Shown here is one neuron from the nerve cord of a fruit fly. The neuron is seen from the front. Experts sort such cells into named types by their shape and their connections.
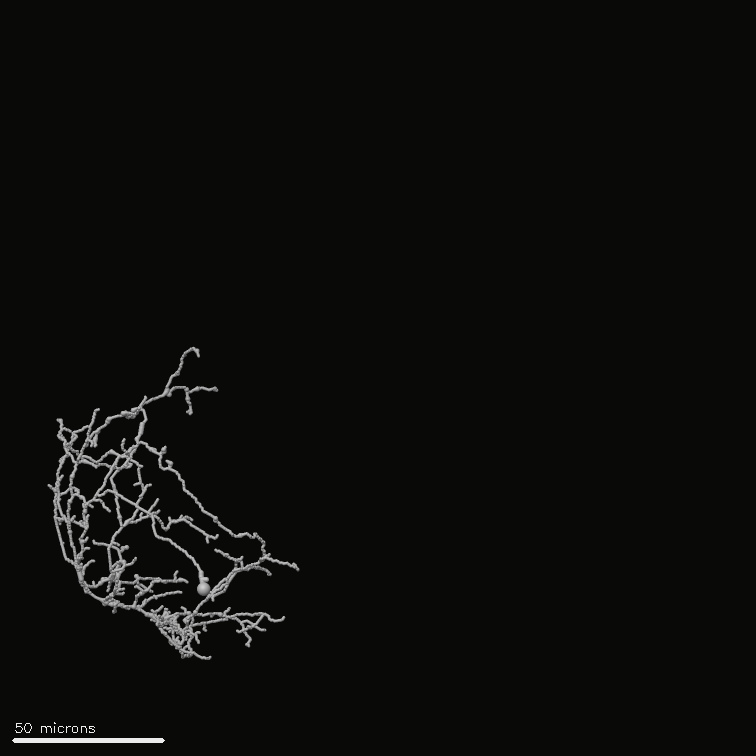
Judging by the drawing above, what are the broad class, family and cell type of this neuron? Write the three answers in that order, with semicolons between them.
nerve-cord intrinsic neuron; hemilineage 16B; IN16B065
